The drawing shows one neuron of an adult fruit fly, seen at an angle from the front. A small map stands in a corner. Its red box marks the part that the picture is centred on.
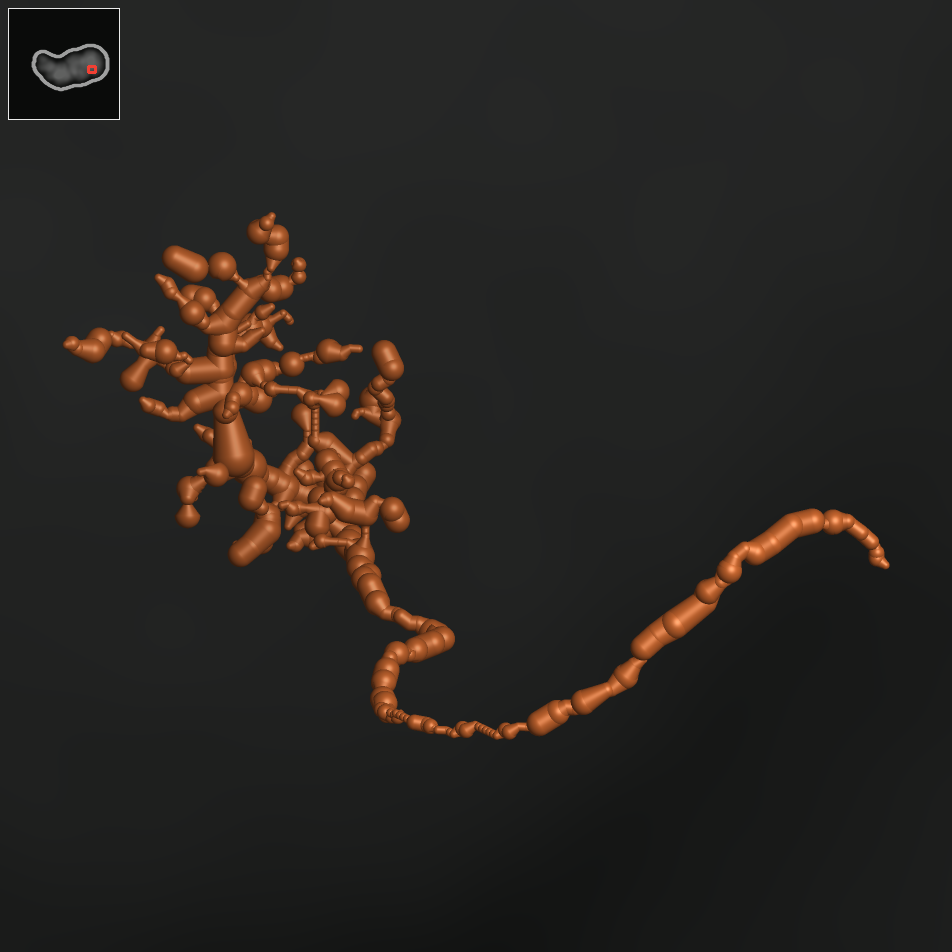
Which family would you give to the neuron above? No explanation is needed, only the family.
class thermosensory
